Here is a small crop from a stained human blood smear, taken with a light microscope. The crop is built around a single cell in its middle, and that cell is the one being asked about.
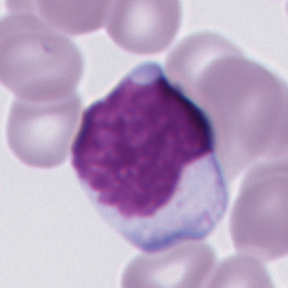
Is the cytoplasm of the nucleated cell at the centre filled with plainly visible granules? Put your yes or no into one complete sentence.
No, the cytoplasm of this cell holds no visible granules.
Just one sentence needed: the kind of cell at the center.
The middle of this crop is occupied by a large granular lymphocyte.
